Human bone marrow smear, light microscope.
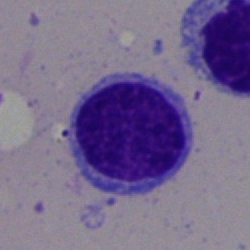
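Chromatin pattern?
Finely stippled and evenly spread, not coarsely clumped.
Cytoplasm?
A narrow rim around the nucleus, without vacuoles.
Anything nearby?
Another nucleated cell, cut off by the frame, lies apart at the top right corner.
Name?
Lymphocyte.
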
